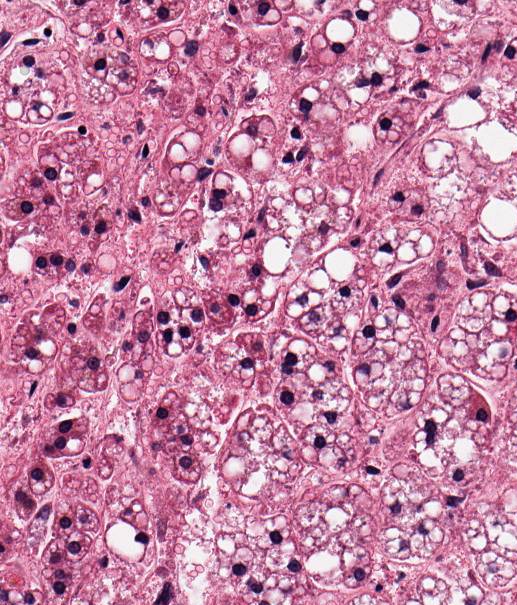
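Adrenal gland; most cells have abundant, foamy cytoplasm filled with many small clear vacuoles. Nuclei are small, round and dark, mostly one per cell and centrally placed. Larger round clear spaces, each bigger than a nucleus, turn up here and there, mostly at upper right. Delicate septa between nests carry thin elongated dark nuclei, consistent with capillary endothelium.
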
